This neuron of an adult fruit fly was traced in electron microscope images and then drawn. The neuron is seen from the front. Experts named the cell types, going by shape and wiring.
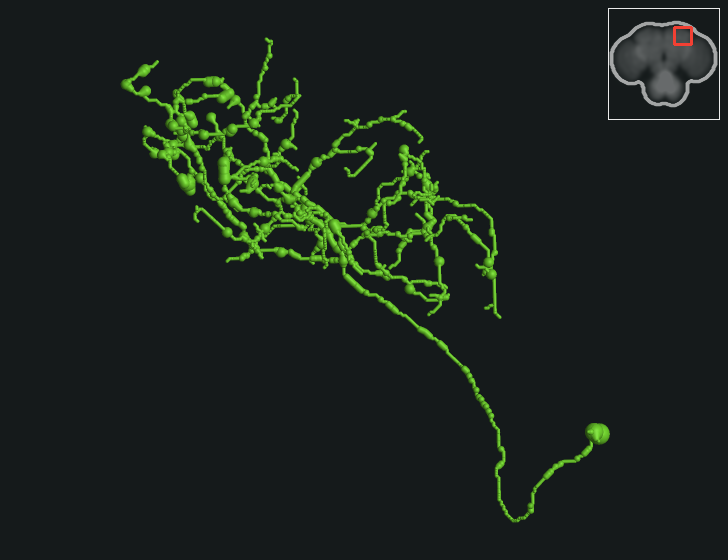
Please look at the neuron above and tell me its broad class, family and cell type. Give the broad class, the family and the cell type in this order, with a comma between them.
central-brain intrinsic neuron, hemilineage SLPal3_and_SLPal4_dorsal, SLP176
